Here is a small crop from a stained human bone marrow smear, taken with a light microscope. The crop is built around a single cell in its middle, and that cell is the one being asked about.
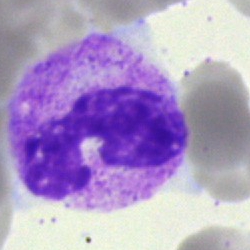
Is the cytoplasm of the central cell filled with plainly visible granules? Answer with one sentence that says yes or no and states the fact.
Yes, the cytoplasm of the cell is rich in visible granules.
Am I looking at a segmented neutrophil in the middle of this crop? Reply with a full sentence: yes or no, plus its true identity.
Yes, the identity of the central cell is that of a segmented neutrophil.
